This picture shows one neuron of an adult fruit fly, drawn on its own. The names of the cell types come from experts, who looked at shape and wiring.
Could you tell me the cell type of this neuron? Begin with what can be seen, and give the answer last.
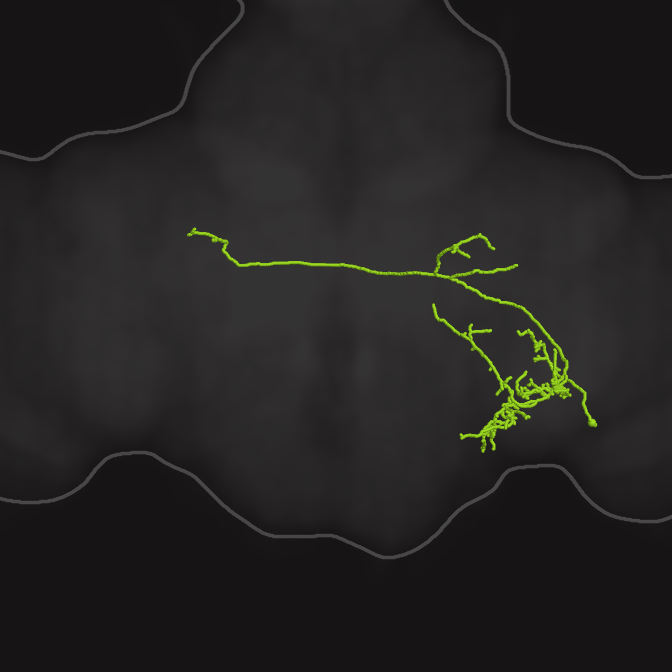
In this view it is wider than it is tall. Its broad class is central-brain intrinsic neuron. The cell type is AVLP149.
